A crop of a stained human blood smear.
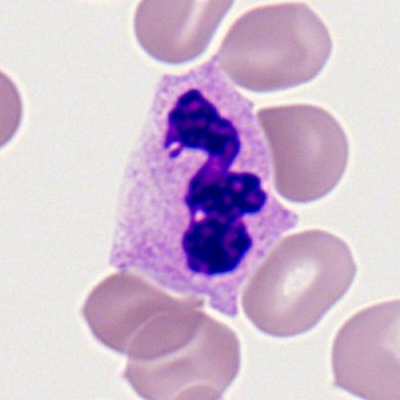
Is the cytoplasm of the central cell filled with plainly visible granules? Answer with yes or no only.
Yes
